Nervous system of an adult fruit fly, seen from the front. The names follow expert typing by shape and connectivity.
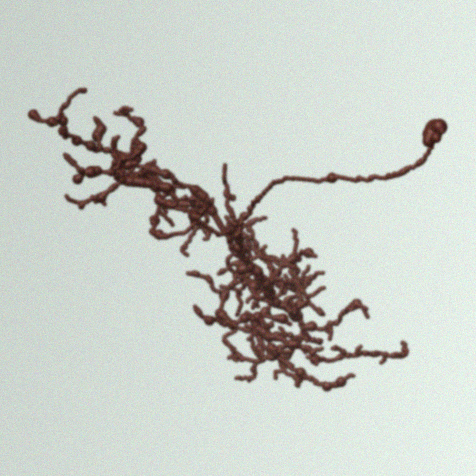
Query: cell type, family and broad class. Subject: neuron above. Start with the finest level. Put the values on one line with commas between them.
IN09A024, hemilineage 09A, nerve-cord intrinsic neuron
